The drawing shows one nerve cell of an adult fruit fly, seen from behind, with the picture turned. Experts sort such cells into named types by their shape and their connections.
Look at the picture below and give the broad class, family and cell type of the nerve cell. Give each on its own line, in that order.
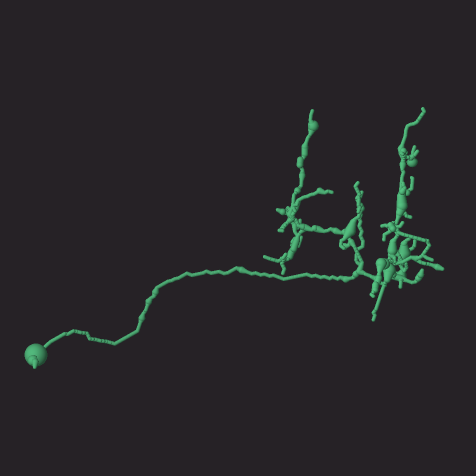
optic-lobe intrinsic neuron
Mi
Mi17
